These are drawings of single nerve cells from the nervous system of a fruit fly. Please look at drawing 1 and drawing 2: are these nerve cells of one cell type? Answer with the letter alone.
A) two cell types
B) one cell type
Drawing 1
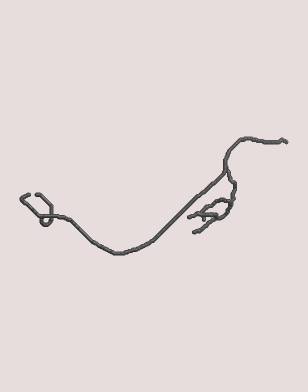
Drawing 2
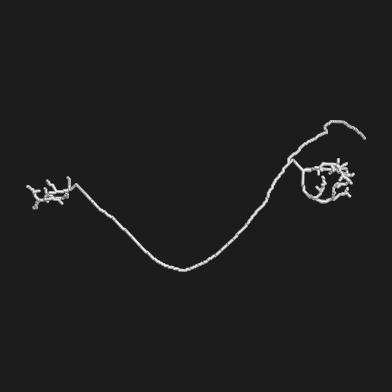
A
